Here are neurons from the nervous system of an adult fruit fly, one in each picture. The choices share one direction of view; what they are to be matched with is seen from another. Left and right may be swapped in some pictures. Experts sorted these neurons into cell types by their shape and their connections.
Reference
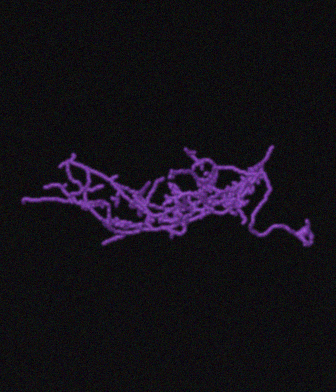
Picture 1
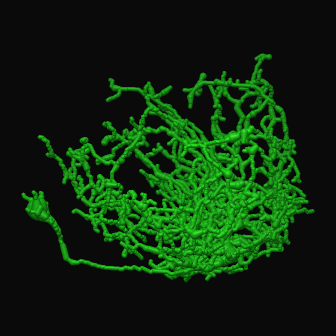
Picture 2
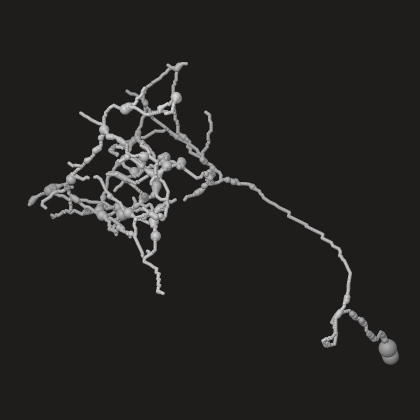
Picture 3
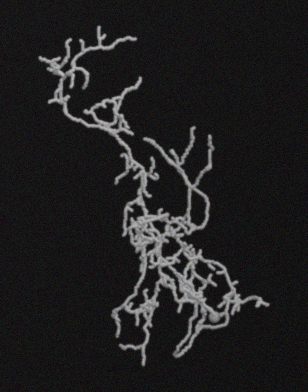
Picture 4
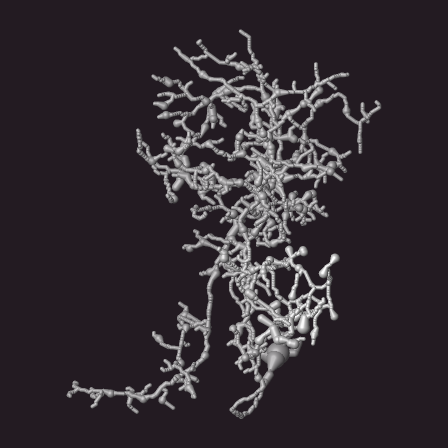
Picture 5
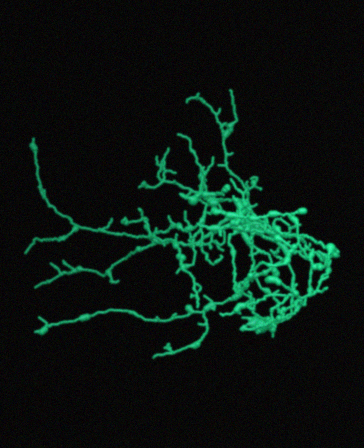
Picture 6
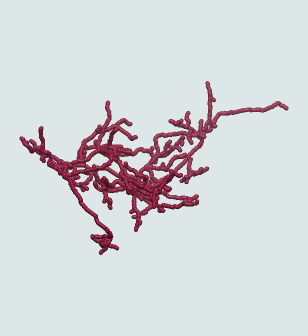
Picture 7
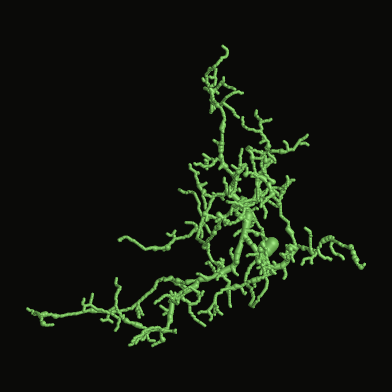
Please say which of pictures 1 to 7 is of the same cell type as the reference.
Picture 6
